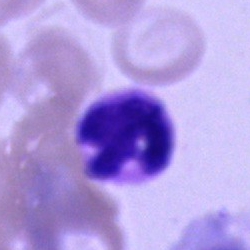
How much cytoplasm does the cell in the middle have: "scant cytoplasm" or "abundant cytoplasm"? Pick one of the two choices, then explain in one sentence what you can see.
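Scant cytoplasm. The nucleus fills most of the cell.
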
